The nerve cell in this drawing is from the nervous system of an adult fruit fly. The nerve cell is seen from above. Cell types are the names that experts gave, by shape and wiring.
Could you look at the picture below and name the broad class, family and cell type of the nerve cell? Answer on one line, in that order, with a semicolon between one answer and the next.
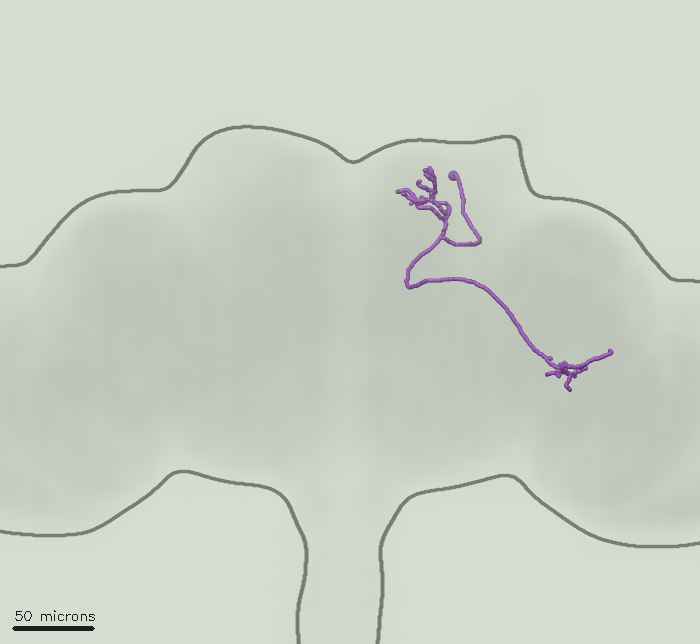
central-brain intrinsic neuron; hemilineage ALv1; CB2703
